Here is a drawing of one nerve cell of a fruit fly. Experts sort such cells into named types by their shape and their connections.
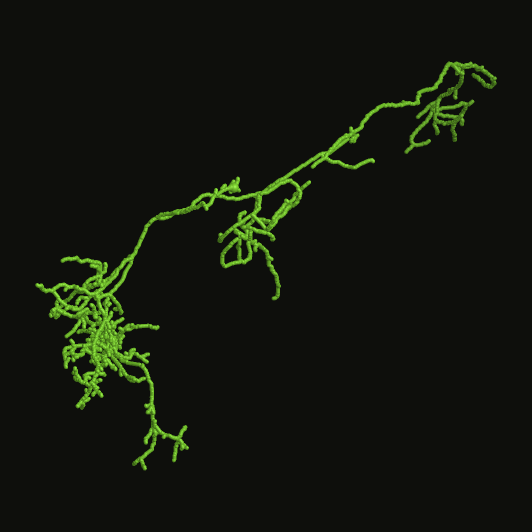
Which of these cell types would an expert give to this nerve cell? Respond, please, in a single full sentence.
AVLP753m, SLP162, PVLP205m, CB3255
This nerve cell is assigned to the cell type PVLP205m.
